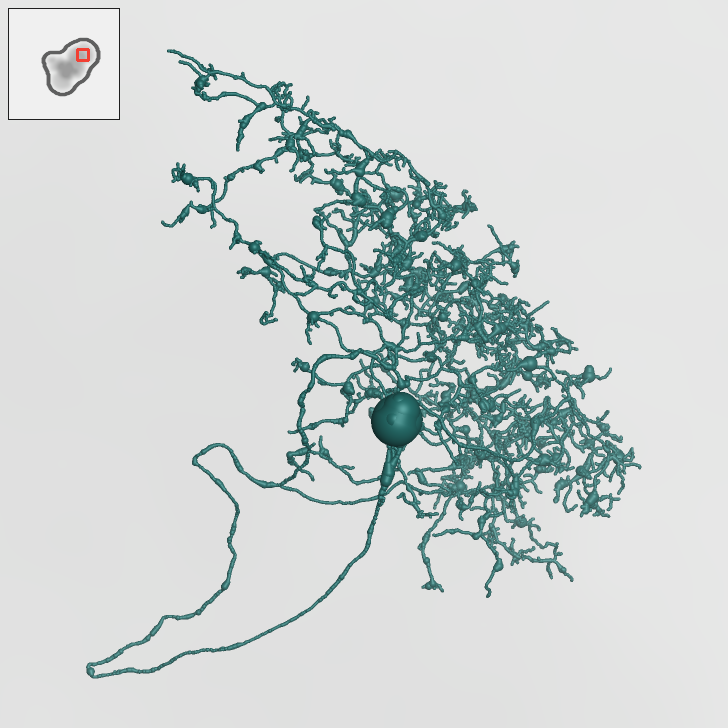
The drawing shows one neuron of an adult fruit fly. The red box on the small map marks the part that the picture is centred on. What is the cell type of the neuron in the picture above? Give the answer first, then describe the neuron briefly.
Its cell type is Li20. Its broad class is optic-lobe intrinsic neuron. The cell body is in the middle of the picture. More than a hundred branch ends can be seen.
